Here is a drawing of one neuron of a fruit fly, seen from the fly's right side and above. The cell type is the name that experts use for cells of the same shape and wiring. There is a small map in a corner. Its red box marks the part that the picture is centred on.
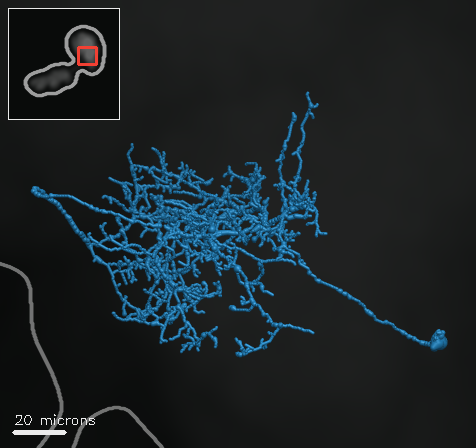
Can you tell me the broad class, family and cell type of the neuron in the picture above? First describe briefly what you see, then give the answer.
From left to right in the picture it spans about 160 microns. In this view it is wider than it is tall. Its broad class is central-brain intrinsic neuron. Its family is hemilineage MX3. The cell type is GNG581.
